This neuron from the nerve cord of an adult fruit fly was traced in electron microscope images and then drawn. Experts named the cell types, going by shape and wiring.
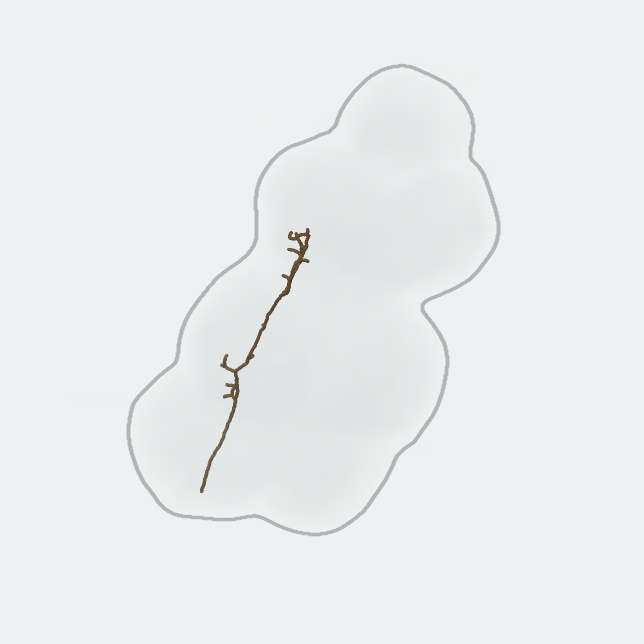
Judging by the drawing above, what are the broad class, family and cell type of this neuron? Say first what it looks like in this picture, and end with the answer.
No cell body is drawn. In this view it is taller than it is wide. Its broad class is nerve-cord intrinsic neuron. The family is hemilineage 16B. It is of cell type IN16B107.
